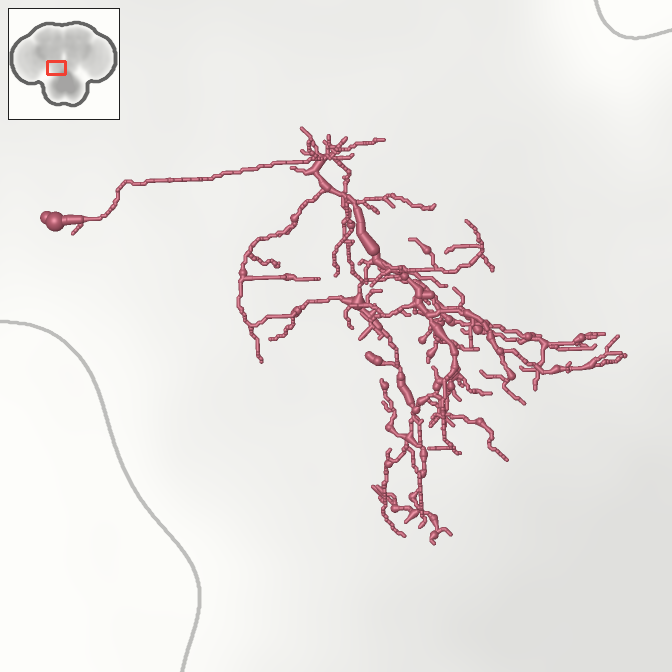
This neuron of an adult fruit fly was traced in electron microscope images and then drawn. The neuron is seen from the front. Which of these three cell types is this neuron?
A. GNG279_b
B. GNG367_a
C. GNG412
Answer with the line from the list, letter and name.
C. GNG412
